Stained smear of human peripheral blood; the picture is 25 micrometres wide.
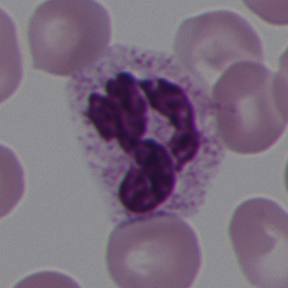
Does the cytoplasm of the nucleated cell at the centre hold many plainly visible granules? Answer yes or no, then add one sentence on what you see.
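Yes. The cytoplasm contains many fine, small violet-pink granules scattered throughout.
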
